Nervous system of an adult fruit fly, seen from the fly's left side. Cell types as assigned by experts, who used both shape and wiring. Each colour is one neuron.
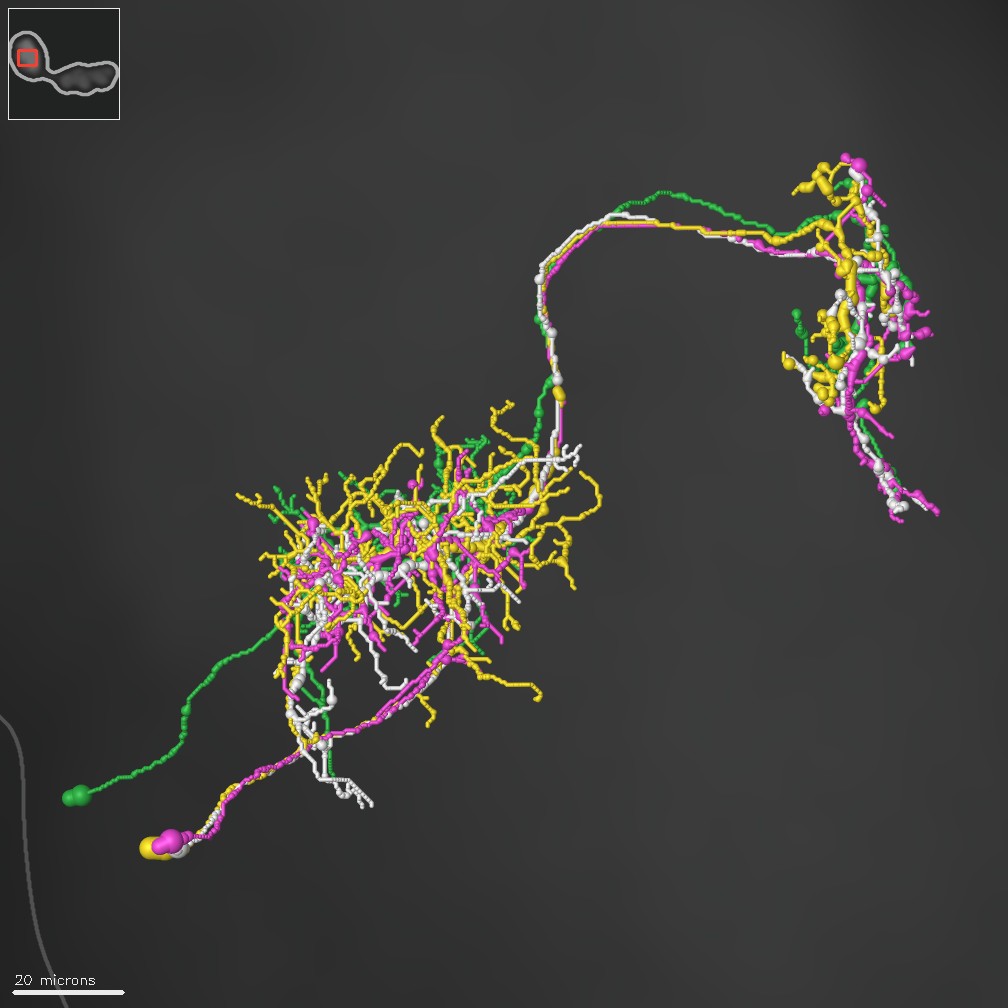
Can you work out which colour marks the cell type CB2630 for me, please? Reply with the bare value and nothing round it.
magenta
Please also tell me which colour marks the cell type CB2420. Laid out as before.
green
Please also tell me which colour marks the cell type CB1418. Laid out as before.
white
